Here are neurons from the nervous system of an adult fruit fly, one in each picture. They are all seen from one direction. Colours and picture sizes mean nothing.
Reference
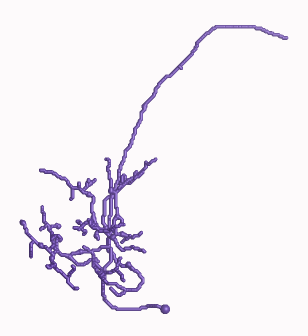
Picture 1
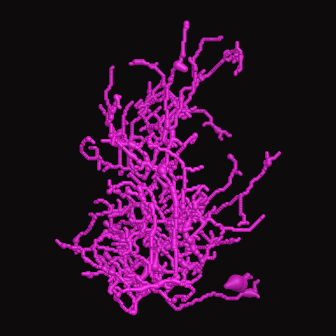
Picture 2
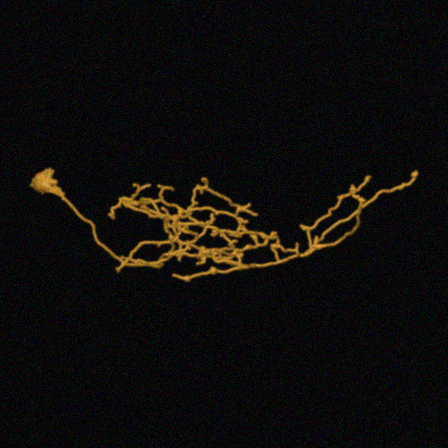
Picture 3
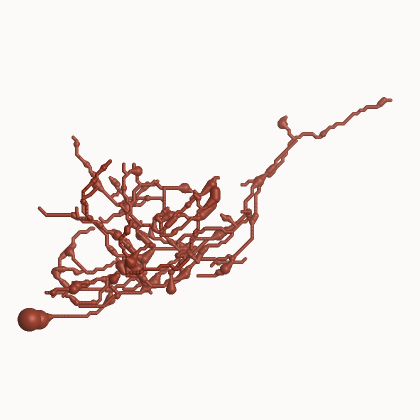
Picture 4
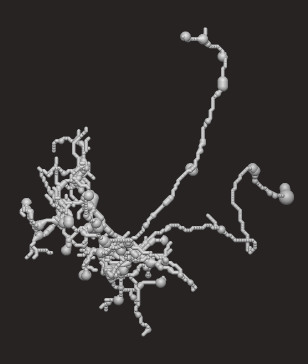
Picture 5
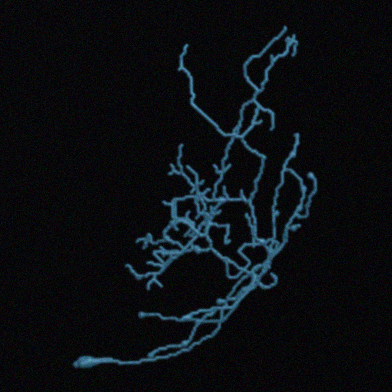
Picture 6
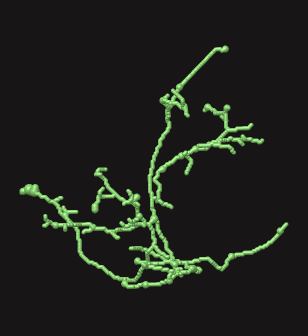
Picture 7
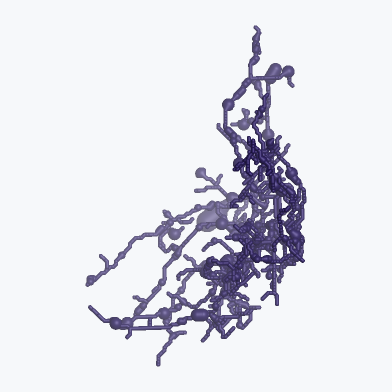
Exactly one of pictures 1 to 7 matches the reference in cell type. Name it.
Picture 6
